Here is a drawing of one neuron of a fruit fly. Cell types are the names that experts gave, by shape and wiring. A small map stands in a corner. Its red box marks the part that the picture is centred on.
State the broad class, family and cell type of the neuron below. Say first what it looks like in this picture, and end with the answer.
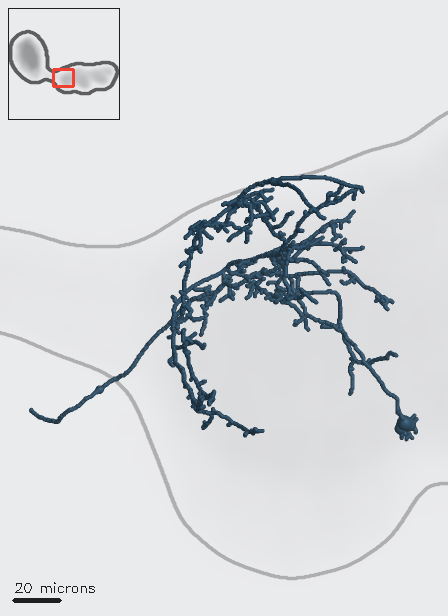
From left to right in the picture it spans about 170 microns. Dozens of branch ends can be seen. This is an efferent neuron of the nerve cord. Its family is hemilineage 21X. Its cell type is EN21X001.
